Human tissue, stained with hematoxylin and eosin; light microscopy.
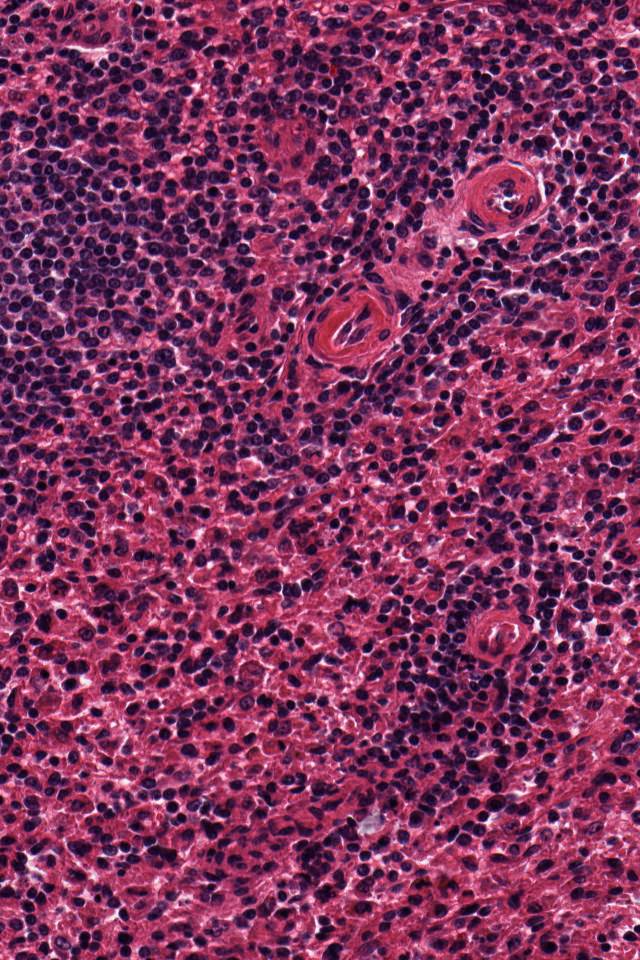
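Spleen. Mostly small lymphocytes: round, dark-staining nuclei, scant cytoplasm. Nuclei most crowded upper left; more pink cytoplasm between them in the lower half. Three small round structures with concentric pink layered walls: two upper middle to right, one lower right.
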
